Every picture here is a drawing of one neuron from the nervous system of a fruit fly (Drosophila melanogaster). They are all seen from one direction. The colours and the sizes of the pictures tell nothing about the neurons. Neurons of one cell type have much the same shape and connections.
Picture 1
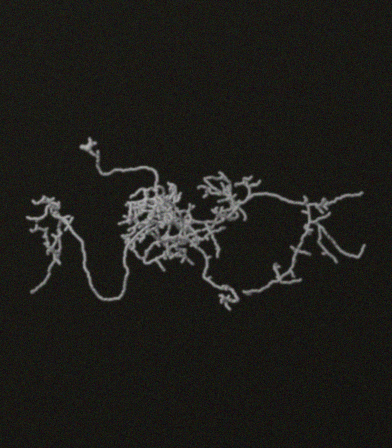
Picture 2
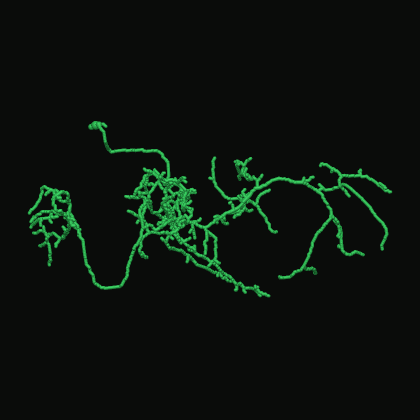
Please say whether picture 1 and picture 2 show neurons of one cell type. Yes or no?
yes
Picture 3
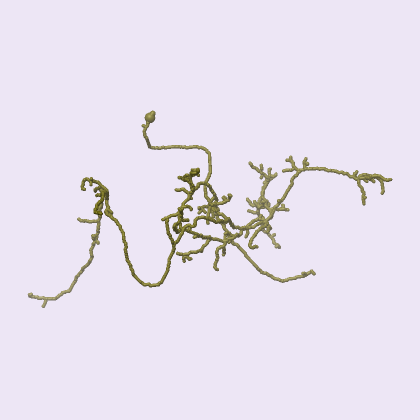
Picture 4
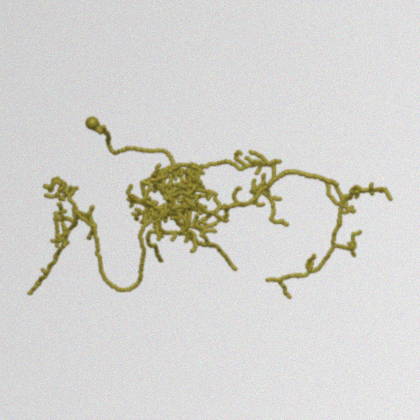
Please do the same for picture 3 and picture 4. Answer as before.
no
